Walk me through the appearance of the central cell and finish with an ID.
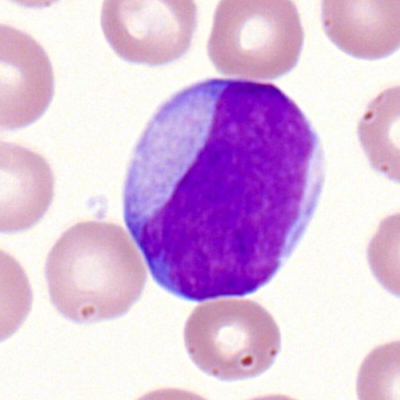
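Notice first the smooth, oval outline. A single unlobed nucleus fills most of the cell. The pale blue cytoplasm lies mostly on the left side, and you won't find any distinct granules in it. This is a myeloblast.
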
